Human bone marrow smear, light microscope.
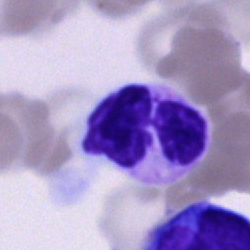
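Segmented neutrophil, the central cell: rounded outline, smooth edge. A narrow cleft runs from the top edge of the nucleus down toward its centre. Chromatin's dense, dark purple and clumped. Just a scant rim of pale lilac cytoplasm, mostly below the nucleus.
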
